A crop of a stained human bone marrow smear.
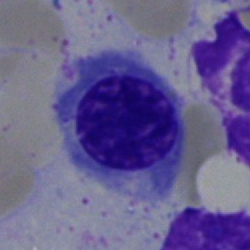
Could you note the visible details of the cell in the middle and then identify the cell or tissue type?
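Position of the nucleus comes first: it sits off-centre, toward the right side of the cell. Next, the chromatin, which is dark purple and coarsely clumped. The cytoplasm is blue. The outline carries no hair-like projections. Last, the name: erythroblast.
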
